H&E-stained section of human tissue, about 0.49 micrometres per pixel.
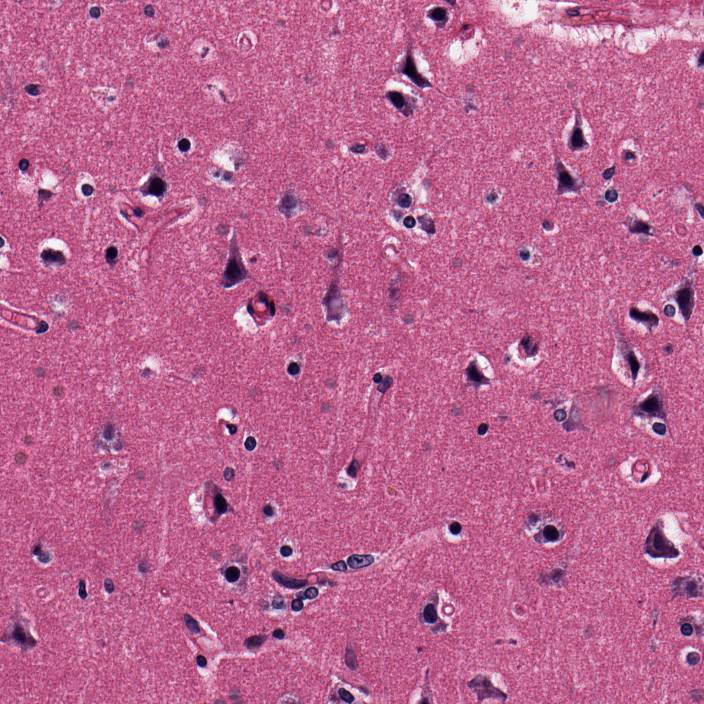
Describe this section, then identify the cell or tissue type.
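Finely granular pink neuropil throughout, cells scattered singly, not in glands, tubules or sheets. Triangular neurons scattered, most with tapering apical process pointing up. Many small round dark nuclei, scant visible cytoplasm, between the neurons. No fat cells. Cerebral cortex.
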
